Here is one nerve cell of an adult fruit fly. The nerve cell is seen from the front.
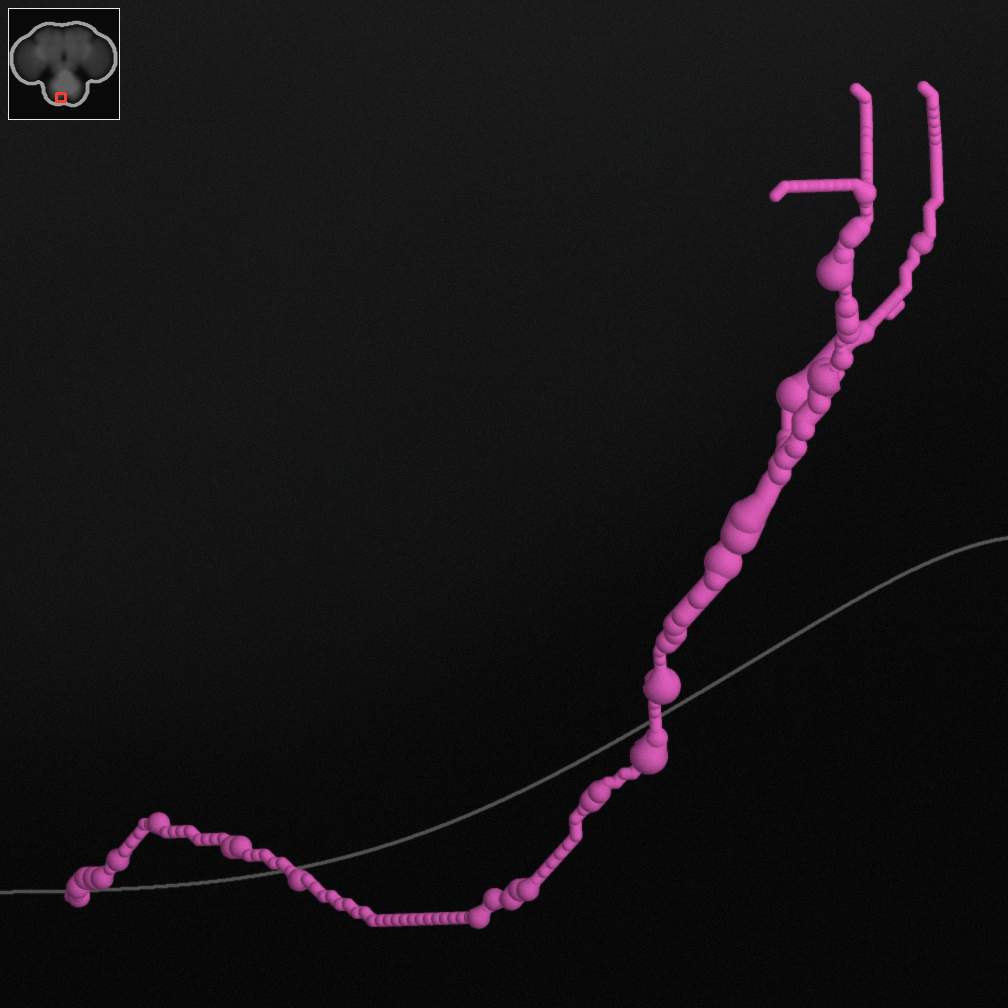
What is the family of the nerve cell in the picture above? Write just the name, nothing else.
class gustatory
